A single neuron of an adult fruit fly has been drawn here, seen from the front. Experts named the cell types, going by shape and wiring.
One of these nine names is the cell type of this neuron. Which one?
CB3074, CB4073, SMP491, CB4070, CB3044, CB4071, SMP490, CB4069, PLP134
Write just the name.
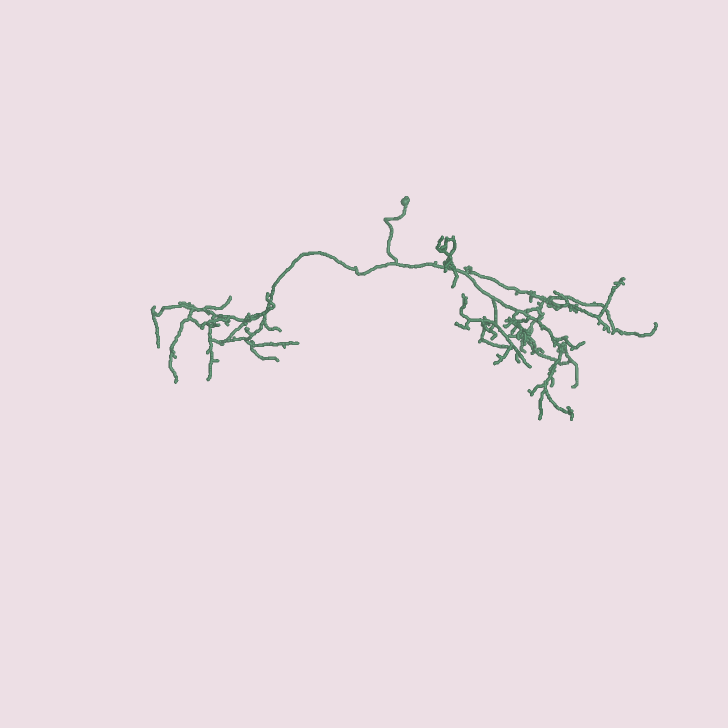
PLP134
